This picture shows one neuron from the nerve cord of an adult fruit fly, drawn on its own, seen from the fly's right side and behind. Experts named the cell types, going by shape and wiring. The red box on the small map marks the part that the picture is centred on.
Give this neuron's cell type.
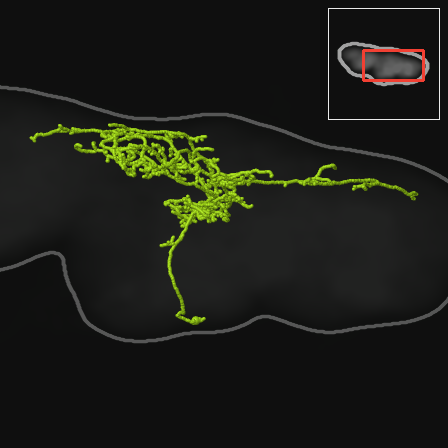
IN06B017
